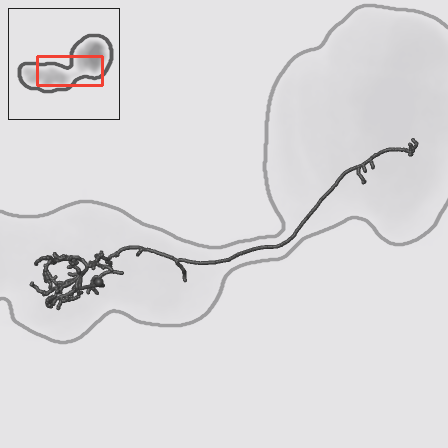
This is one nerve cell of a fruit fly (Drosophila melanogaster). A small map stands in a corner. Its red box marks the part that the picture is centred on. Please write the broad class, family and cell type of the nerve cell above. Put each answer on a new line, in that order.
ascending neuron
hemilineage 08B
AN08B100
